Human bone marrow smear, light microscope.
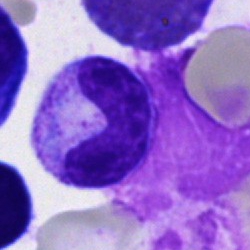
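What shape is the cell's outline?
Round and smooth.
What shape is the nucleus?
Kidney-shaped, with a deep indentation that opens toward the left.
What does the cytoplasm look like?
It is moderate in amount and pale lilac-blue, with fine pinkish-purple granules scattered through it.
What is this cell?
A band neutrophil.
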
